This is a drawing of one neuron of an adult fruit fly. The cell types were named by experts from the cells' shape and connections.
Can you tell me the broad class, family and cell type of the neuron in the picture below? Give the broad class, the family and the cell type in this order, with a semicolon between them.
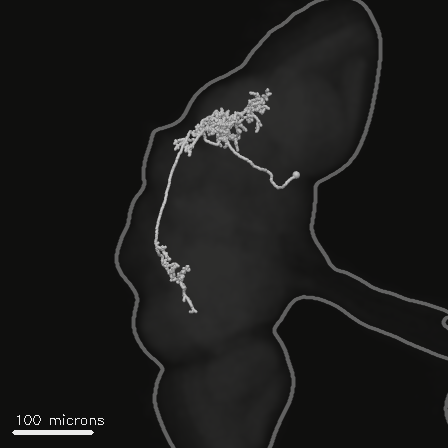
central-brain intrinsic neuron; hemilineage DM4_dorsal; pC1_3a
